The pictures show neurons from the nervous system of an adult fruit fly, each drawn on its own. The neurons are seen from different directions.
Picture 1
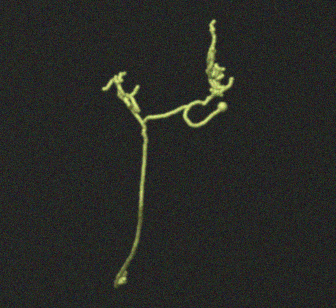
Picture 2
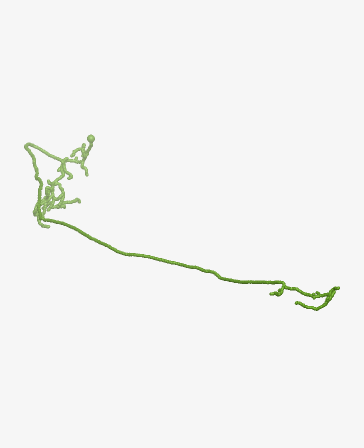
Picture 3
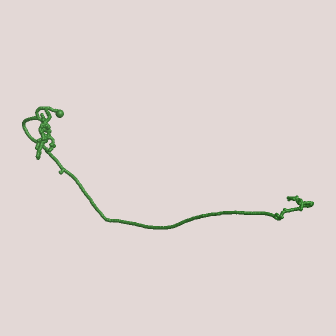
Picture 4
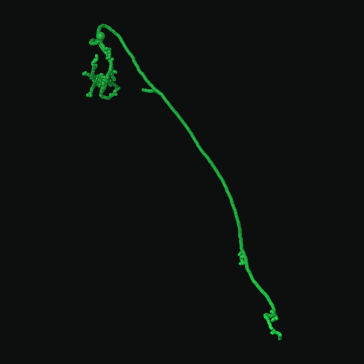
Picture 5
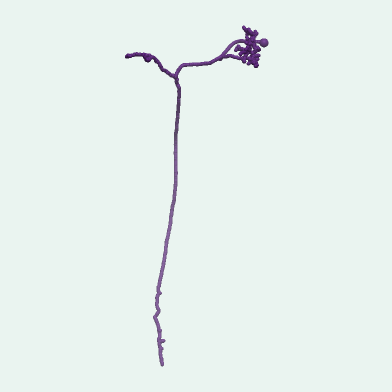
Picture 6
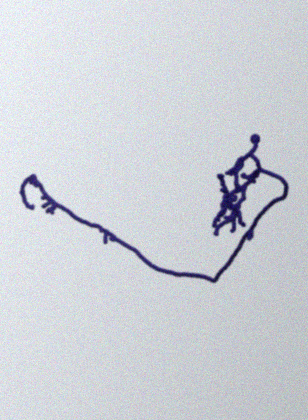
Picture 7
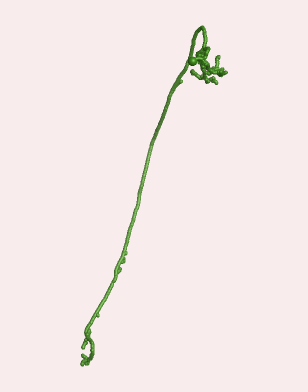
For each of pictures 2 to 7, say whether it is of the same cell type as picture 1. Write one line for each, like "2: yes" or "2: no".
2: no
3: no
4: no
5: yes
6: no
7: no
